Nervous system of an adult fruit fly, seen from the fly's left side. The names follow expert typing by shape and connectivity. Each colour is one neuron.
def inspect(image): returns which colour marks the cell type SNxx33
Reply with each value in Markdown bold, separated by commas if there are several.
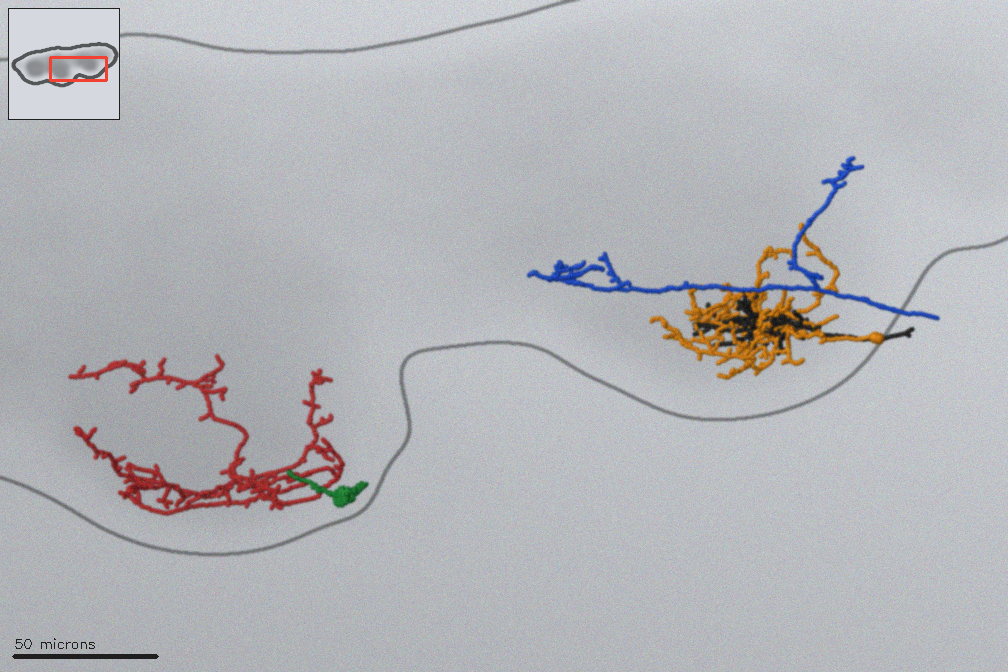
**black**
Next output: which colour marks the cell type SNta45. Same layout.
**red**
